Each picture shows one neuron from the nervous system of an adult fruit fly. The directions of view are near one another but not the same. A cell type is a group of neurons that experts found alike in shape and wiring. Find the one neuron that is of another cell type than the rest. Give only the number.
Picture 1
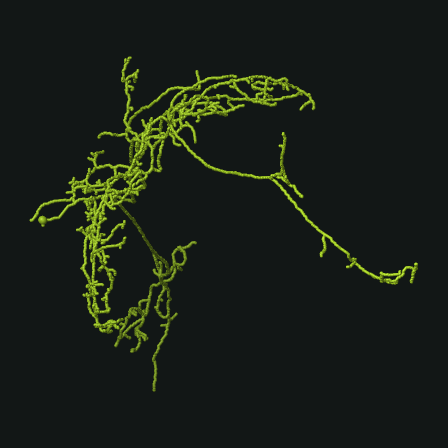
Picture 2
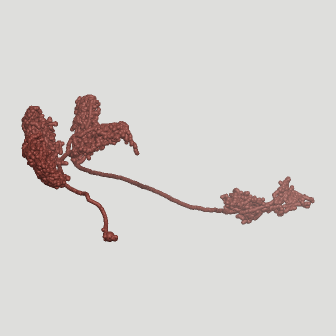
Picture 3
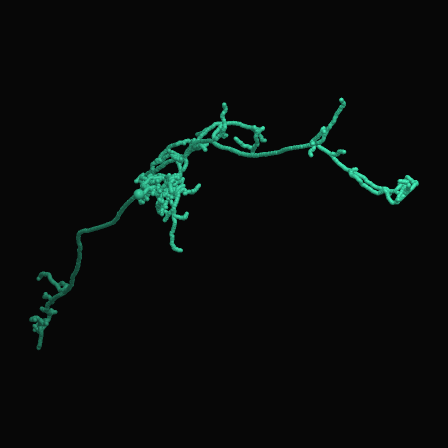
2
